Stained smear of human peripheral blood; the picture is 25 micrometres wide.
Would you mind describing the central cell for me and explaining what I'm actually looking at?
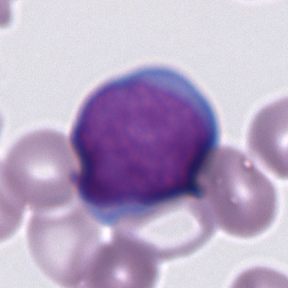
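Nucleus roughly round, not lobed. Cytoplasm only a narrow rim around it, no granules visible. Cell outline slightly angular, not a smooth circle. Cell: myeloblast.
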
